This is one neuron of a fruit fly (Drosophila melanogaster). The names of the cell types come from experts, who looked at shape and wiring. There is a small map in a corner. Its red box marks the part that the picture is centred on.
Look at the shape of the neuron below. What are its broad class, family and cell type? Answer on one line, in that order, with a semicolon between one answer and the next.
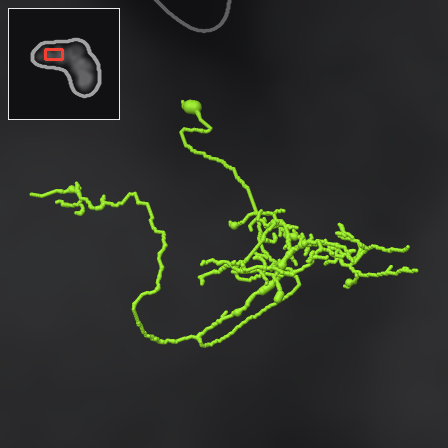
nerve-cord intrinsic neuron; hemilineage 02A; IN02A052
